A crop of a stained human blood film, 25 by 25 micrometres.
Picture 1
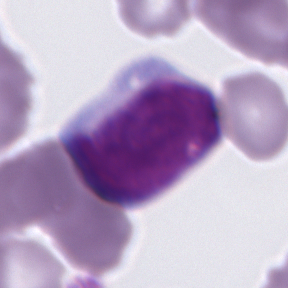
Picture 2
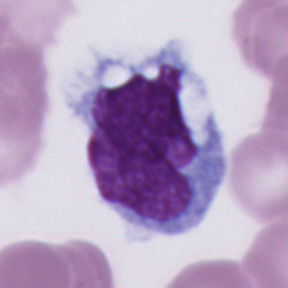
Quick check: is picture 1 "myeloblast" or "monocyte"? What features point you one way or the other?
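Picture 1 is the myeloblast, and picture 2 is the monocyte.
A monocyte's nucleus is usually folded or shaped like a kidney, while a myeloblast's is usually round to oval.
The nucleus in picture 2 fits the monocyte pattern: it's large and irregularly folded, with an indentation on its right side.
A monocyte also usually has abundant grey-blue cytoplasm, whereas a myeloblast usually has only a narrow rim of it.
The cytoplasm in picture 2 is pale blue-grey, in keeping with that, and it's widest on the lower right side of the nucleus. Clear round vacuoles also lie along the top edge of that nucleus. In picture 1, the outline is angular, with fairly straight sides, and the cell is about 14 micrometres across. Its nucleus fills about 70% of the cell's area, and the chromatin is finely stippled and evenly spread. No granules can be seen in its cytoplasm, and a red cell touches its right edge.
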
